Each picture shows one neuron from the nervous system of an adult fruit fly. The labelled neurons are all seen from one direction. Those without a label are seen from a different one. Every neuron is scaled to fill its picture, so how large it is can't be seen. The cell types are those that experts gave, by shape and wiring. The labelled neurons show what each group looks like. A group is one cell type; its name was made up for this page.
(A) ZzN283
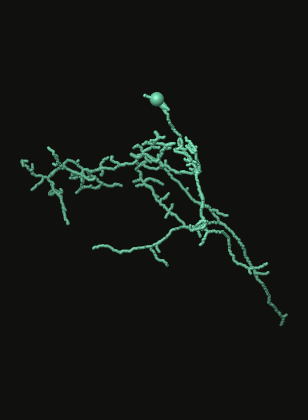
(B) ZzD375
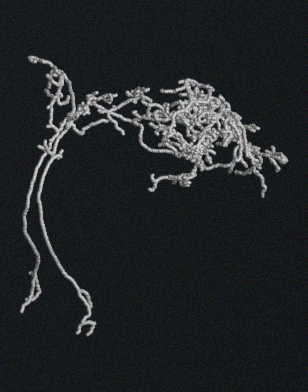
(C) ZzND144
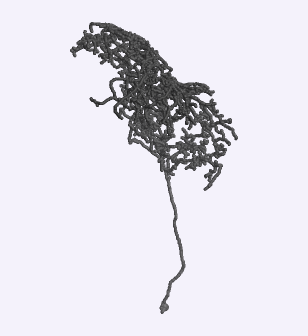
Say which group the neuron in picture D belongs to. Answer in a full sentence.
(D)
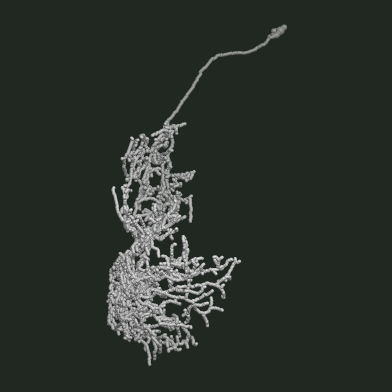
It belongs to ZzND144.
